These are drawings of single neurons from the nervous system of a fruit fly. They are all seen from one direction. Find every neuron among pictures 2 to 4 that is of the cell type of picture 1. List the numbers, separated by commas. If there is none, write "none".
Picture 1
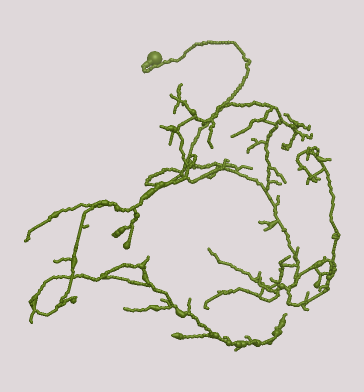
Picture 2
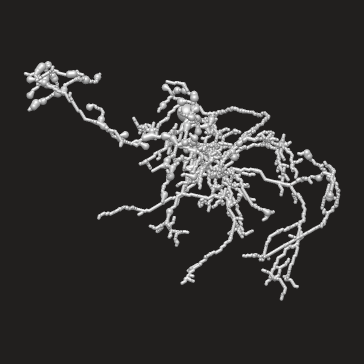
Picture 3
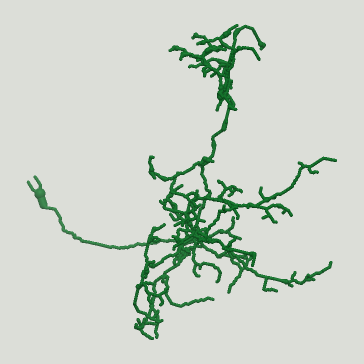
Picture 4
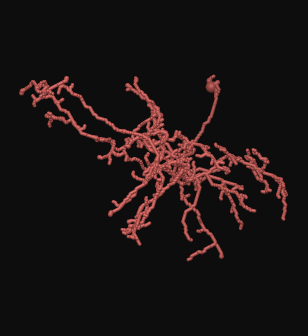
none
